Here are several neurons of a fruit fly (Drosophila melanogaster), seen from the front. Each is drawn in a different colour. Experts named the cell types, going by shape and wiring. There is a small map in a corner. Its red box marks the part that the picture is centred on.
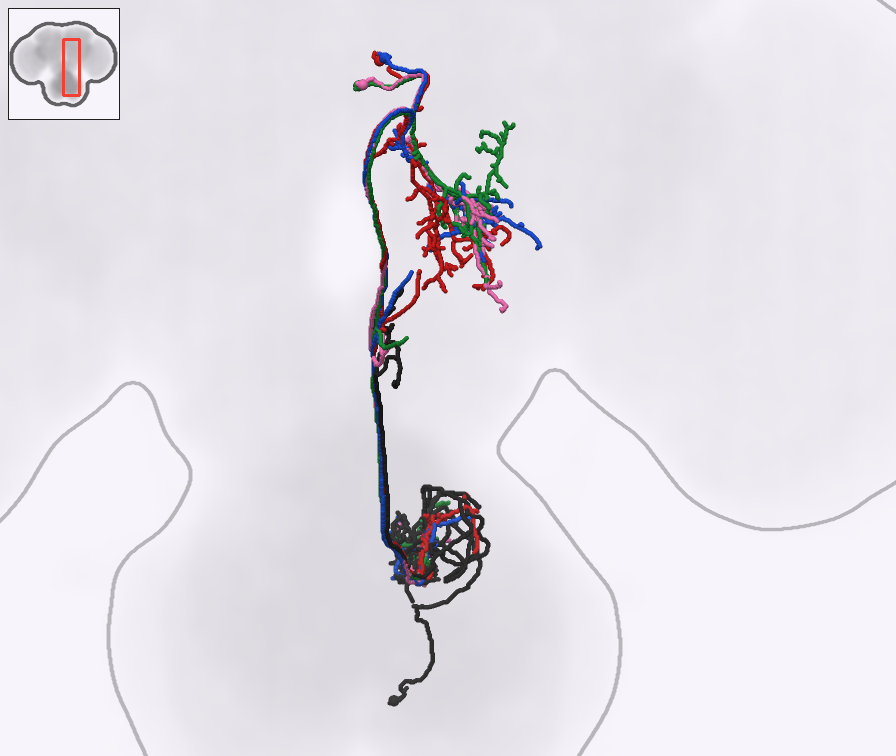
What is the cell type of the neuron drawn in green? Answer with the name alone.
DNpe054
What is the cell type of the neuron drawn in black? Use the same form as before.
ANXXX171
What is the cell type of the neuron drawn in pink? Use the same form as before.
DNpe008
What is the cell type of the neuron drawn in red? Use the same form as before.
DNpe057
